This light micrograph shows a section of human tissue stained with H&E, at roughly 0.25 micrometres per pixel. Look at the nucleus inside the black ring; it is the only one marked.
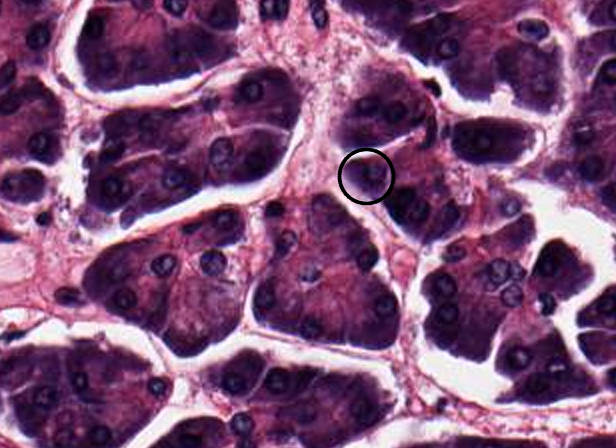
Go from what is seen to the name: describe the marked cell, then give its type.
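The nucleus is round and about the same size as the nuclei of the neighbouring cells. The nucleus lies toward the outer edge of the cell group, close to the pale pink loose fibrous tissue that borders the group on the left. The cytoplasm is a dense dark purple, much darker than the pale pink fibrous tissue beside it, and its borders with the adjacent cells are hard to make out. The cell is part of a tight cluster of similar dark purple cells, separated from neighbouring clusters by pale clefts and strands of pink fibres. Type of cell: pancreatic acinar cell.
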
